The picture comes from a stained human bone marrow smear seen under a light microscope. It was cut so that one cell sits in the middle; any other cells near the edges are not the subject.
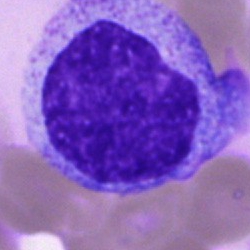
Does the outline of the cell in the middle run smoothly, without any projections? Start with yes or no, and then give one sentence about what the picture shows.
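No. A small rounded bleb projects from the right edge of the cell.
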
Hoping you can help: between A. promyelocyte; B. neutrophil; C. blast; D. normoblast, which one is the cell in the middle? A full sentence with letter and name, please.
Option A correctly names the cell in the middle as a promyelocyte.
